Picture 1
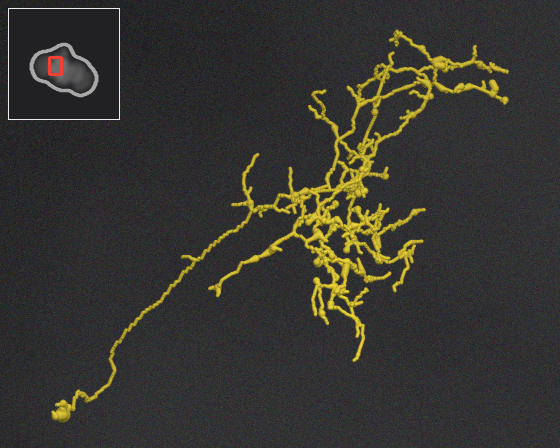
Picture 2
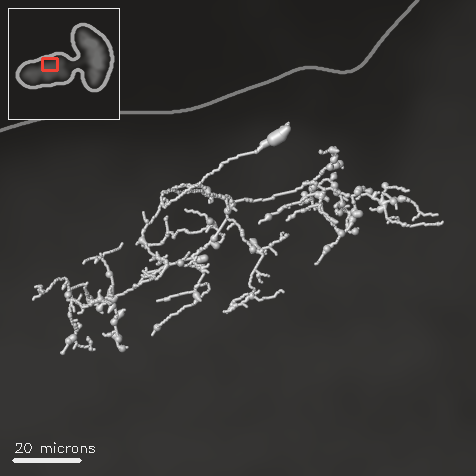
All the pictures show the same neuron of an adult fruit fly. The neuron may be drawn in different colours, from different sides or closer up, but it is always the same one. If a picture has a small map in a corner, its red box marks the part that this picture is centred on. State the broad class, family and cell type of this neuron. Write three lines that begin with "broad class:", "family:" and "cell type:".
broad class: nerve-cord intrinsic neuron
family: hemilineage 16B
cell type: IN16B079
